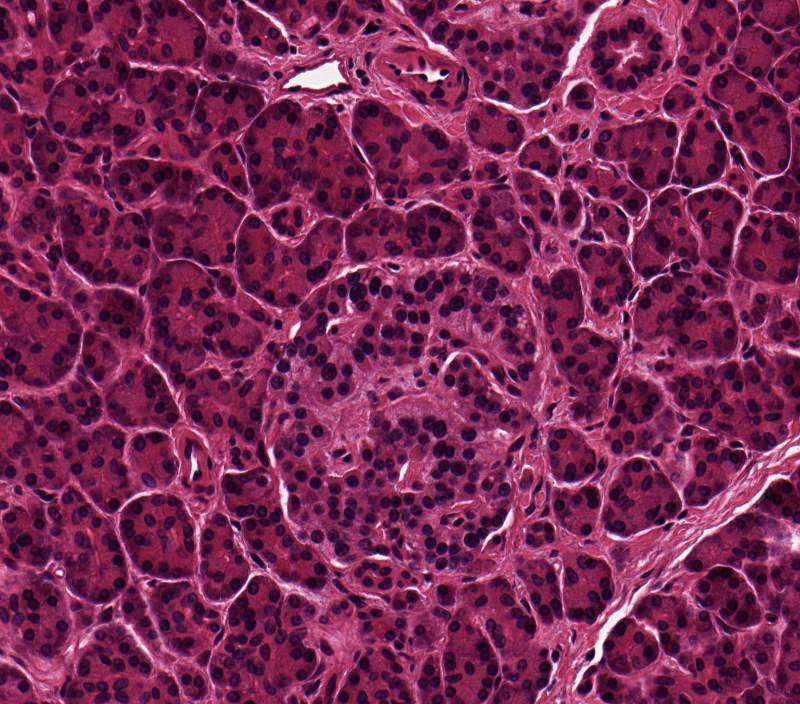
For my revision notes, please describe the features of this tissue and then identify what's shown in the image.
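See how the acinar cells have dark pink-red, deeply eosinophilic cytoplasm, with round dark nuclei at the outer, basal edge of each acinus. A central cluster of paler cells forms irregular cords and sheets with thin capillary spaces, not around acinar lumens. This is pancreas.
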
